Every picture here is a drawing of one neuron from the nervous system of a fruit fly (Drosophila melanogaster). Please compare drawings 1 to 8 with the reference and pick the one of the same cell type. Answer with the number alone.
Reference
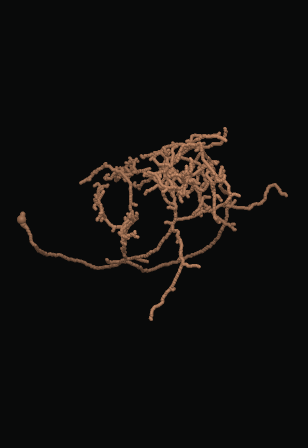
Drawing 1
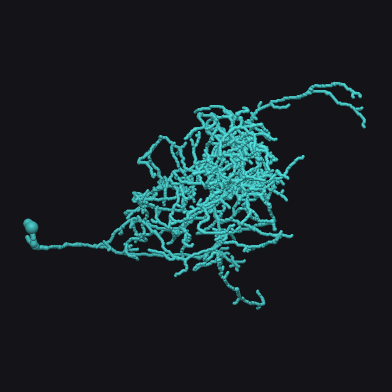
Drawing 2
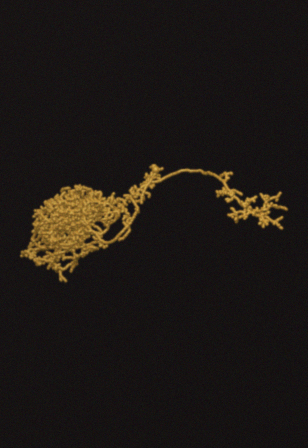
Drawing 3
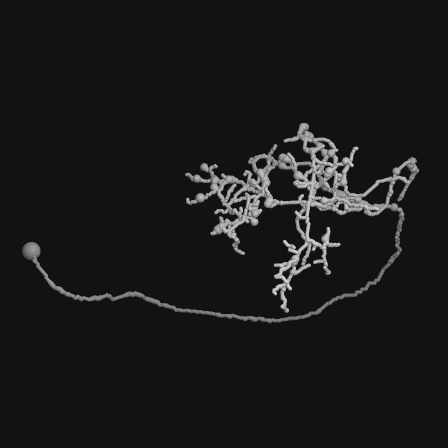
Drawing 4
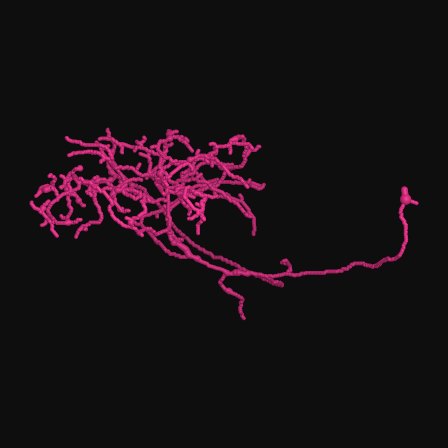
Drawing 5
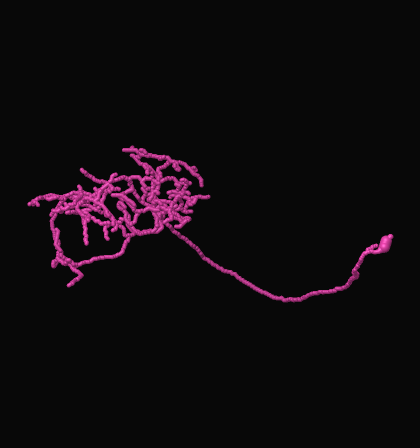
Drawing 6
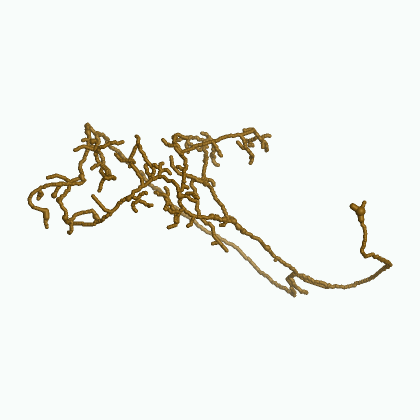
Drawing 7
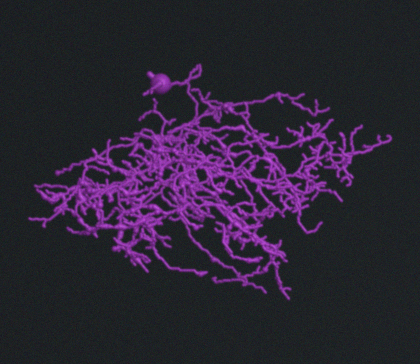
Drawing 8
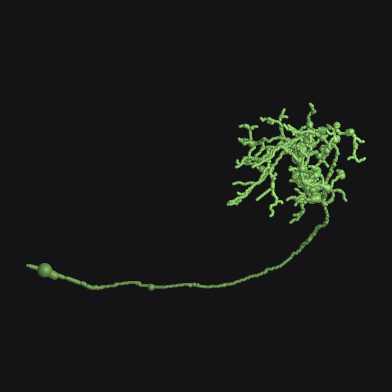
4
